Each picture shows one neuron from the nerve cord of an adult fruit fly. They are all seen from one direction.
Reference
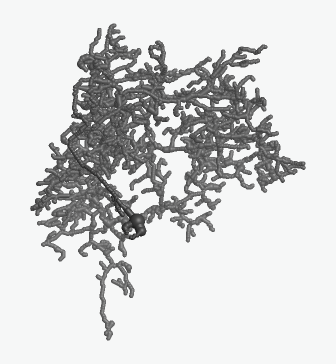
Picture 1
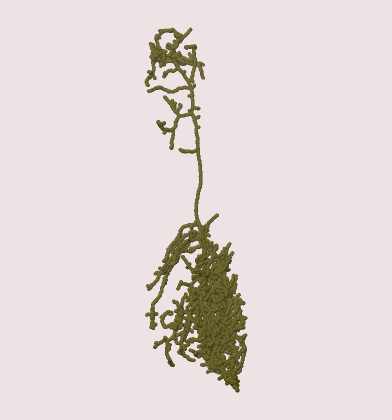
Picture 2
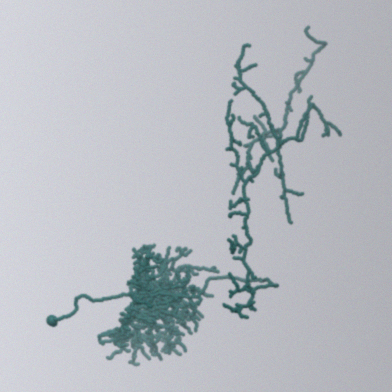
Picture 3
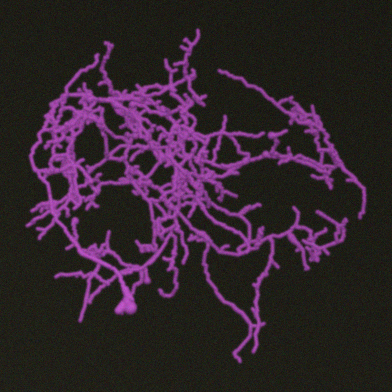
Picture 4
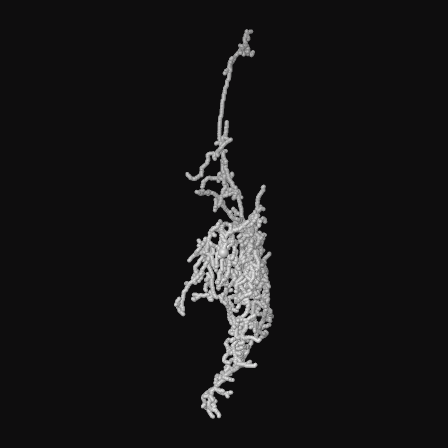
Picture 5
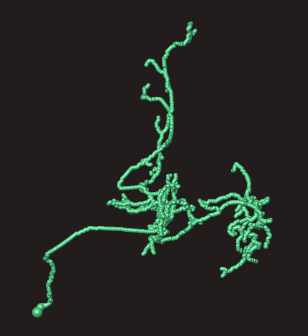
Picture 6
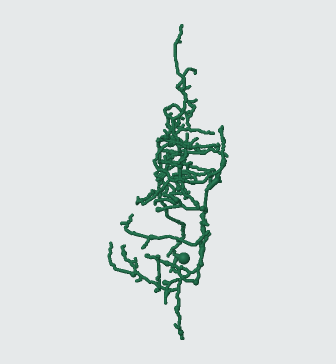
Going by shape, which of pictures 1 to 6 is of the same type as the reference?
Picture 3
